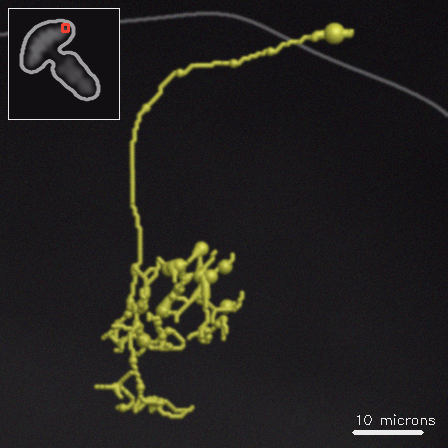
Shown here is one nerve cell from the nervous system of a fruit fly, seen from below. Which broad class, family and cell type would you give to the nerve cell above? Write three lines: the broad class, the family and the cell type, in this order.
optic-lobe intrinsic neuron
Mi
Mi16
